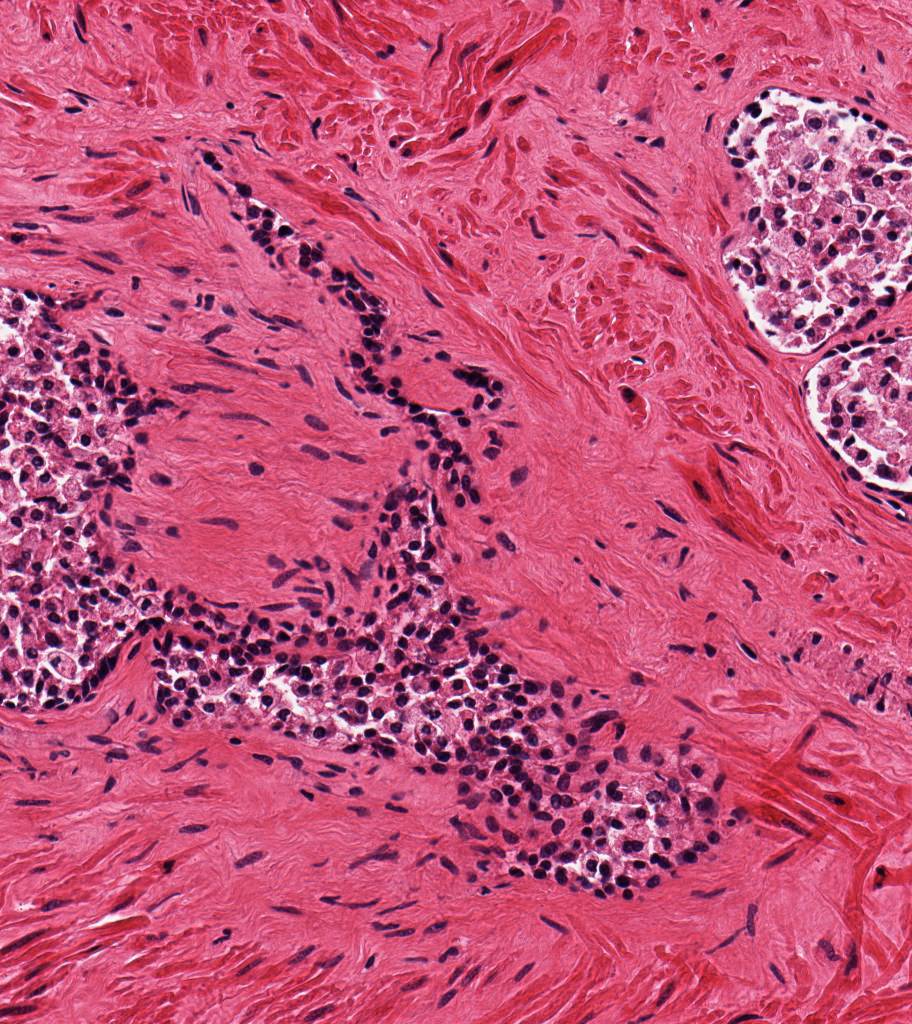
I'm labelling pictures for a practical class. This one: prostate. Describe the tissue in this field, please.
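Dense pink stroma fills most of the field: spindle cells with elongated nuclei in fibrillary bundles of varying direction. Scattered within it are nests and cords of small cells, two rounded nests lying at the upper right edge. No glandular lumens form within the nests.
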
